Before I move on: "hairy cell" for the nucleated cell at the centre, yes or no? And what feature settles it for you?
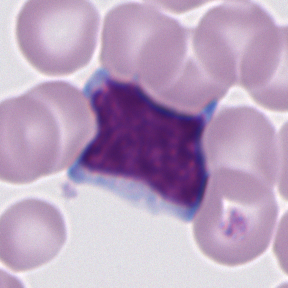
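The name hairy cell does not fit; this cell is a typical lymphocyte. The nucleus fills most of the cell, which speaks for typical lymphocyte and against hairy cell.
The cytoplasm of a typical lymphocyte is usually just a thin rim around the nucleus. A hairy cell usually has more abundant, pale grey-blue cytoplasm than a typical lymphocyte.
No distinct granules are seen in the cytoplasm, in keeping with typical lymphocyte.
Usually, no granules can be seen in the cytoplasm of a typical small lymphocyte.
The cell outline is angular, with concave sides where red cells press into it on the left, upper and right sides, and the nucleus follows this angular shape. No nucleolus is visible in the nucleus.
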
